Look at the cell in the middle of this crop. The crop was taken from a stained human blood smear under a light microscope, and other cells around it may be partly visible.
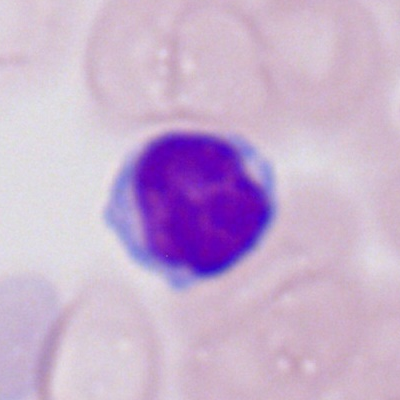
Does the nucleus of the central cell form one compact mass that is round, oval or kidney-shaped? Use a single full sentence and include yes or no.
Yes, its nucleus forms a single compact mass of round, oval or kidney shape.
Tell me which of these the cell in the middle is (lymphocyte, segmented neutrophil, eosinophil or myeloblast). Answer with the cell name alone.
lymphocyte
